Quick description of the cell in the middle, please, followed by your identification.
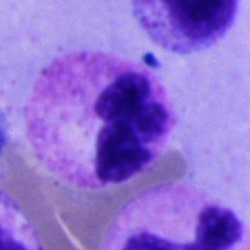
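You'll notice the cell has a round outline, and its nucleus sits toward the right side, with an irregular, notched edge. The chromatin's dense, dark purple and clumped. That's a segmented neutrophil.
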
